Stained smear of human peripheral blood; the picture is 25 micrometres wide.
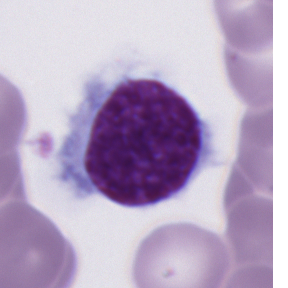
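Hairy cell in a stained smear of human peripheral blood, light microscope. The chromatin is dark purple and coarsely clumped, and no nucleoli can be seen in the nucleus. The cytoplasm contains no coarse granules; on the left its edge is ragged, with fine projections.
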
